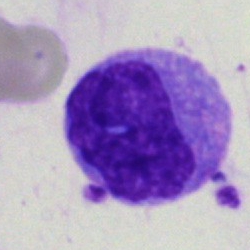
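Monocyte occupying the centre of the field. The nucleus takes up more than half of the cell and fills its left and lower part. Chromatin is dark purple and coarsely clumped. The cytoplasm shows fine, faint granularity.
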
